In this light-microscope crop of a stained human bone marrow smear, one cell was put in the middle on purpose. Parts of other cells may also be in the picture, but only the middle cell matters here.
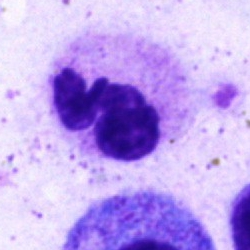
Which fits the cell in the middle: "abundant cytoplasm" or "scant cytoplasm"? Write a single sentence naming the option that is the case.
This cell holds plenty of cytoplasm around the nucleus.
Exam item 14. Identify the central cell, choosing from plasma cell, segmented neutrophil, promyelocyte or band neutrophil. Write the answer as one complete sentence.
By classification, the middle cell of this crop is a segmented neutrophil.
